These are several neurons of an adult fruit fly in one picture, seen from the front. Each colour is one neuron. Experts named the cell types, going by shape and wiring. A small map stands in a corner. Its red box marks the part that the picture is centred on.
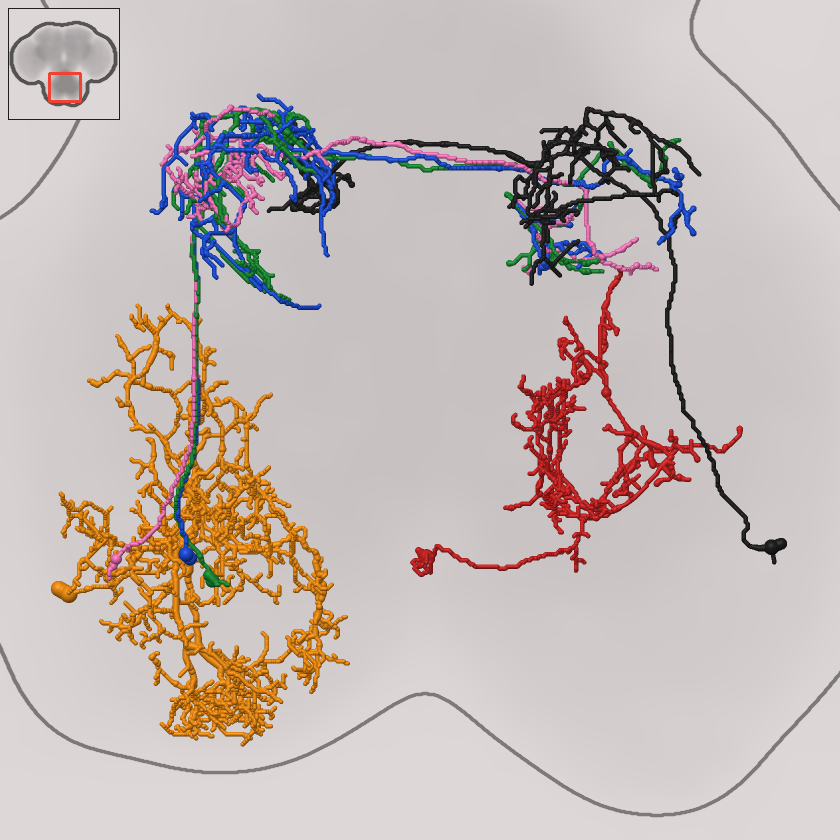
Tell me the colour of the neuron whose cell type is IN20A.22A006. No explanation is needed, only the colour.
orange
